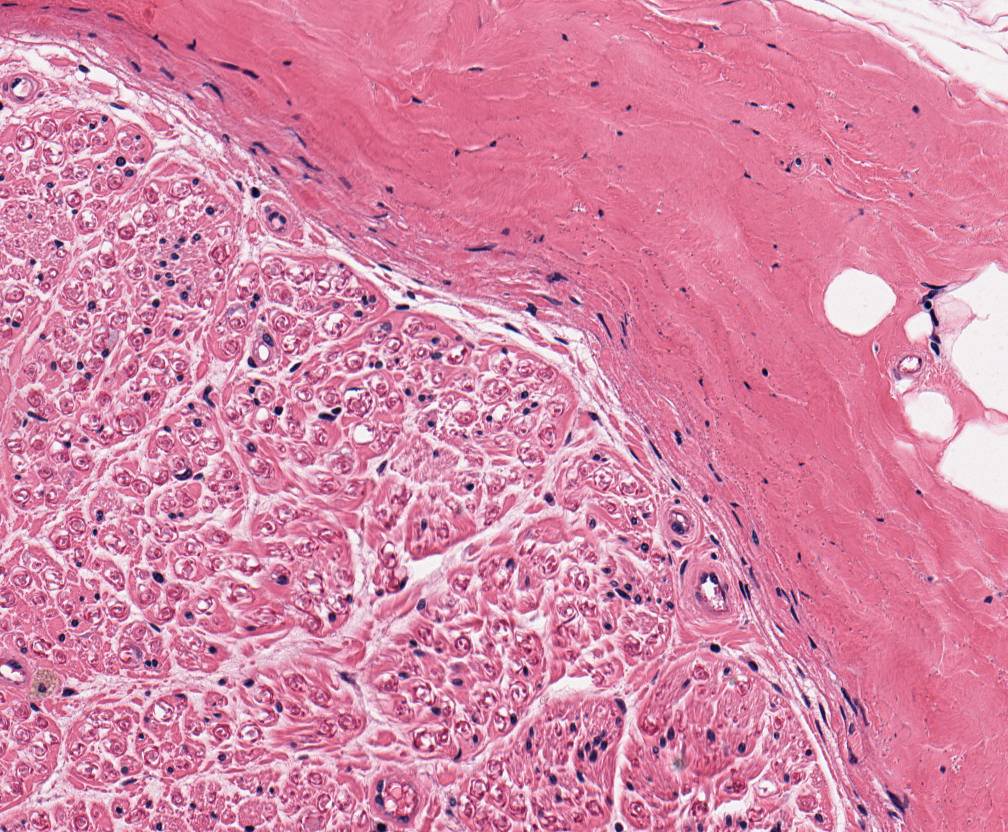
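Tibial nerve: a large cellular bundle fills the lower left, with a band of dense pink fibrous tissue across the upper right. The nerve fibres in the bundle are cut across, so you see small round profiles rather than long strands. Many of them show a central pink dot inside a pale ring. Small dark elongated or oval nuclei are scattered sparsely among the fibres.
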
